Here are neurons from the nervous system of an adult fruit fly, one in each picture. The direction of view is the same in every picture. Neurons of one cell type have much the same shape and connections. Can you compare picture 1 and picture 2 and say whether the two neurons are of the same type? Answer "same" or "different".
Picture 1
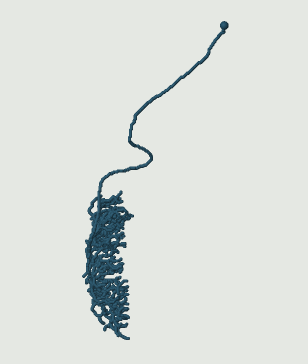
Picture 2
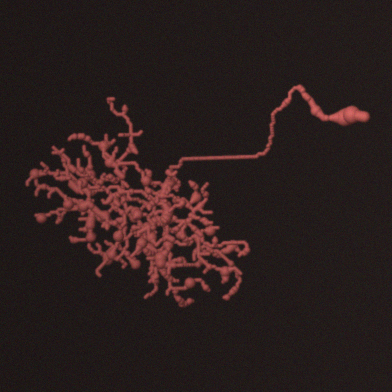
different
